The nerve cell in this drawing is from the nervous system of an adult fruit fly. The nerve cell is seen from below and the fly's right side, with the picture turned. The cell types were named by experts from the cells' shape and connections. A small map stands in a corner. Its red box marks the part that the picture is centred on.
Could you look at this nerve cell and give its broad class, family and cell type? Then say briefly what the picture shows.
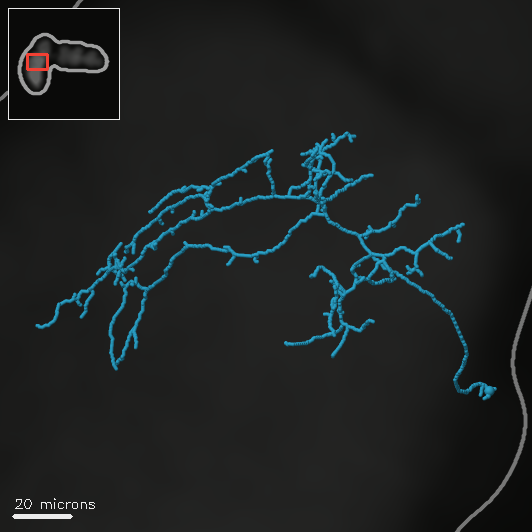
It is a central-brain intrinsic neuron. The family is hemilineage PSp1. The cell type is PS191. Its cell body lies at the lower right of the picture. From left to right in the picture it spans about 160 microns. Dozens of branch ends can be seen.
